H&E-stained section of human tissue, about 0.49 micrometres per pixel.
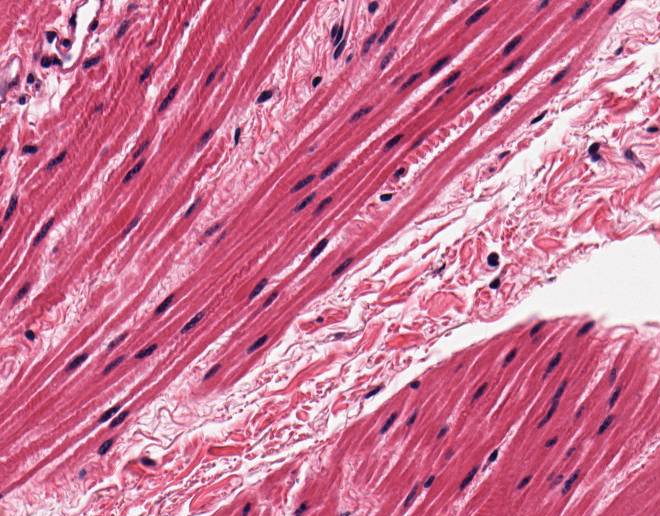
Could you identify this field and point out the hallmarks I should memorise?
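This is smooth muscle. Looking at the nuclei first: they sit centrally in the fibres, dark purple and elongated along their length.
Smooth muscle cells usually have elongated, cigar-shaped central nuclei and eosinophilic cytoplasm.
And the fibre cytoplasm here stains a deep pink. Through the middle, a band of loose, pale pink connective tissue runs diagonally between two groups of fibres.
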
